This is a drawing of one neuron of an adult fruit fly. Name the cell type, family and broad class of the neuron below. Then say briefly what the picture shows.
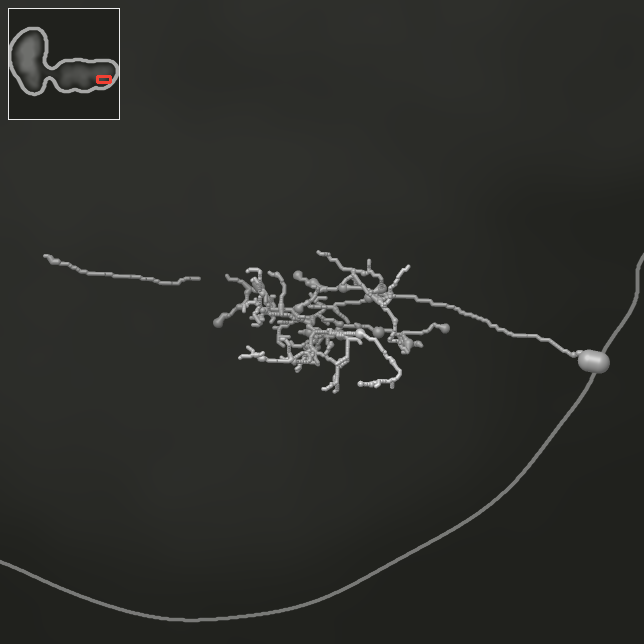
It is of cell type IN01B081. The family is hemilineage 01B. This is a nerve-cord intrinsic neuron. It lies in the nerve cord. The cell body is on the right of the picture. The picture shows dozens of branch ends.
